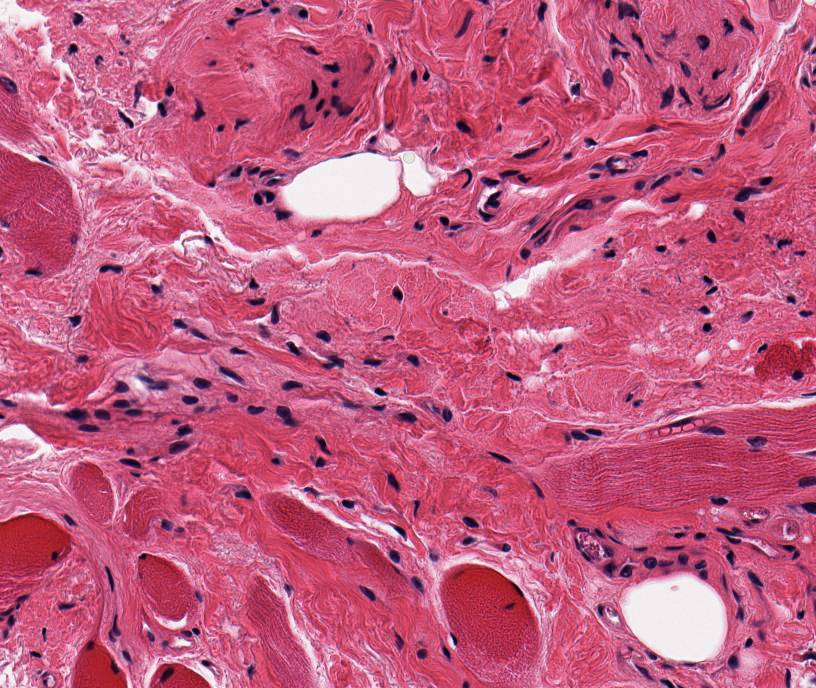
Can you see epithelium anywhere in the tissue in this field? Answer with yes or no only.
No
